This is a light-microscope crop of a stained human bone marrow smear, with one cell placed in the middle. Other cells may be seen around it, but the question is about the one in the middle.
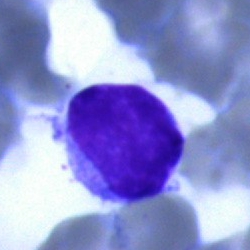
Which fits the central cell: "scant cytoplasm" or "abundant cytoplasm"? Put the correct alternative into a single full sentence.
There is only scant cytoplasm around the nucleus of this cell.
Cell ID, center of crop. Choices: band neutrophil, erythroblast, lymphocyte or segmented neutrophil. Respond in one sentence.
In the middle of this smear crop is a lymphocyte.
